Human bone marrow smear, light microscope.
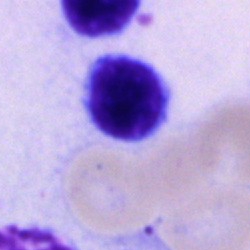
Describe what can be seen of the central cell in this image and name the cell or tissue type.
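This cell has a roughly round outline, and its edge is finely bumpy rather than smooth. Dense chromatin stains dark purple, and almost no cytoplasm can be seen around the nucleus. The cell is a lymphocyte.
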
